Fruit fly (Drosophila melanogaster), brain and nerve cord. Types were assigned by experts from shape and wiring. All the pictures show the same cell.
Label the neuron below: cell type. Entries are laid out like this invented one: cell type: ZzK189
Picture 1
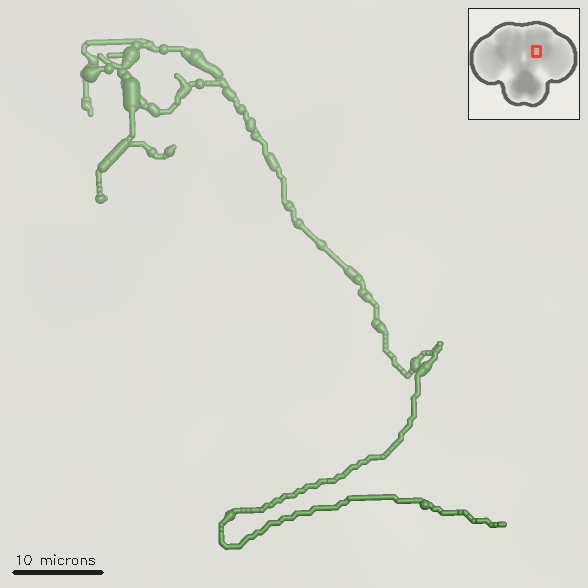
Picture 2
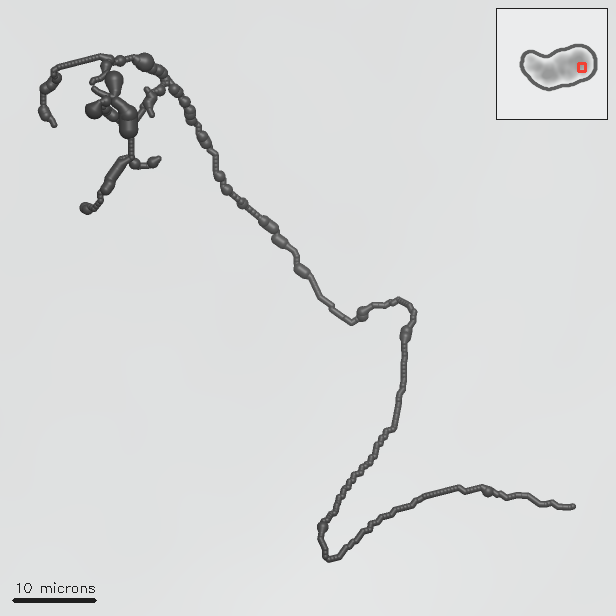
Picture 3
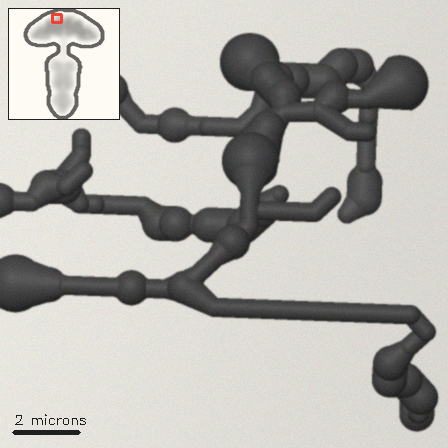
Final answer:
cell type: ORN_DL1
